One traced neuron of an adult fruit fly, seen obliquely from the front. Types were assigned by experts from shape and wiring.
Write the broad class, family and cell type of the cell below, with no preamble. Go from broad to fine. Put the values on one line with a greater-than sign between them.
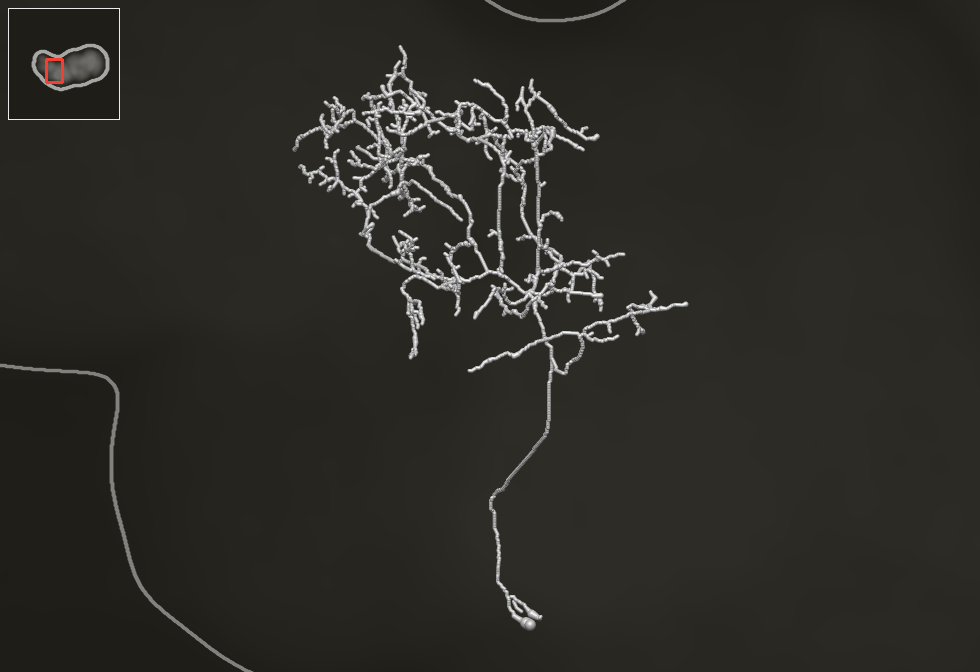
nerve-cord intrinsic neuron > hemilineage 00A > IN00A040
